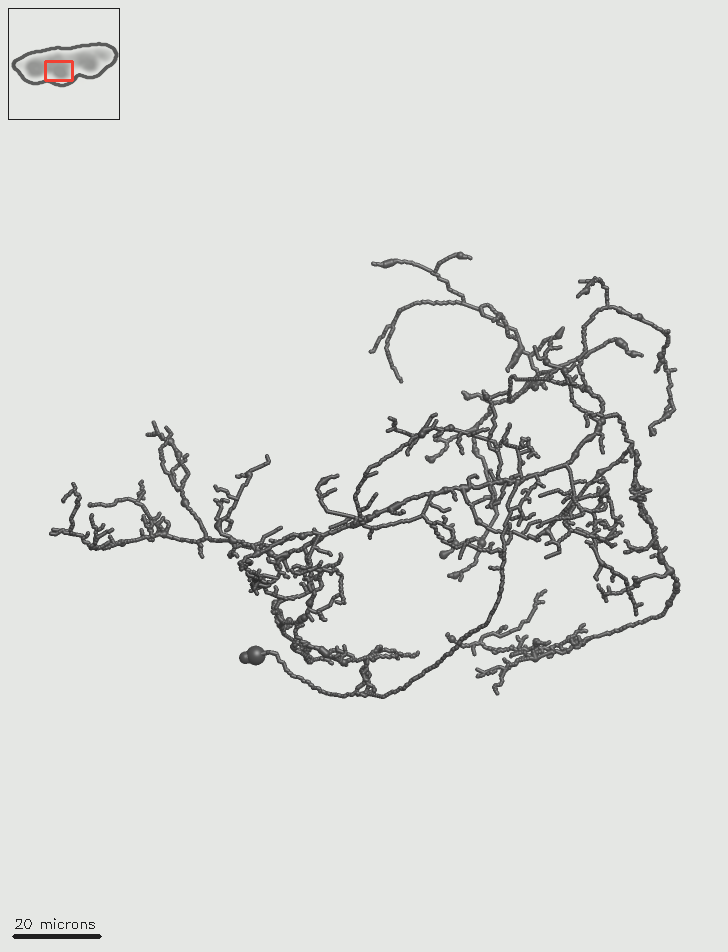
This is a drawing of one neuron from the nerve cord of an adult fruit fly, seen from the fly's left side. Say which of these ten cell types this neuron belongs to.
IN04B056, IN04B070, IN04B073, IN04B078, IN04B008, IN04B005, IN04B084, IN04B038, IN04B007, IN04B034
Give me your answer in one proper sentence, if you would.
In the scheme of cell types, this neuron is IN04B056.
